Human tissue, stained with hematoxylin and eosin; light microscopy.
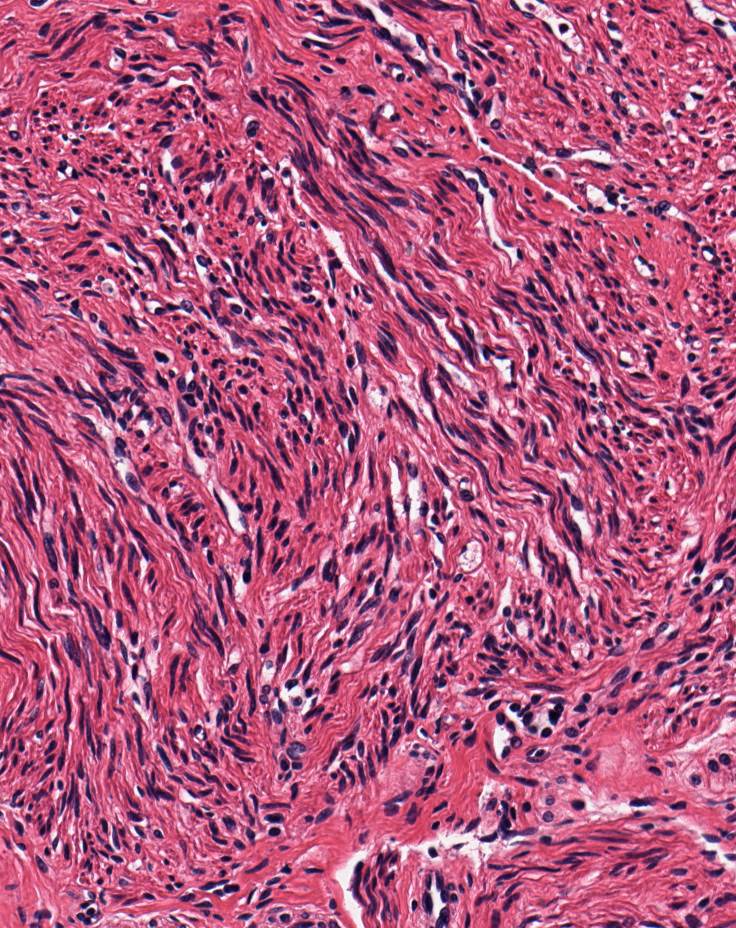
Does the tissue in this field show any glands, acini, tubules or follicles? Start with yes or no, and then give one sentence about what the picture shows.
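No. No epithelium or glands are present anywhere in the field.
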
